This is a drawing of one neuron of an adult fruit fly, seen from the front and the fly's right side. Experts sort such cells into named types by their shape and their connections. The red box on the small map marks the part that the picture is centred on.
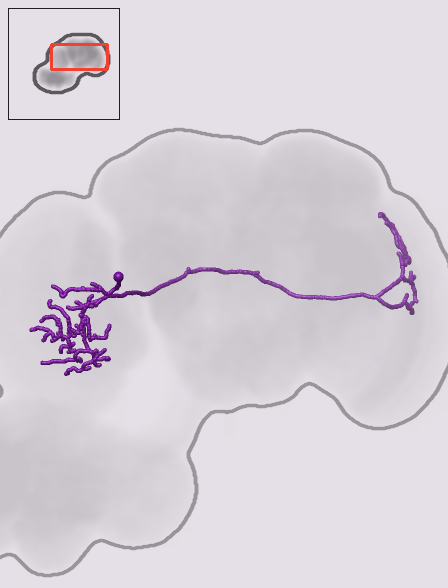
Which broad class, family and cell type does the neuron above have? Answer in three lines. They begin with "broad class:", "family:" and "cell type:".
broad class: visual projection neuron
family: hemilineage VPNl&d1_lateral
cell type: MeVPMe9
